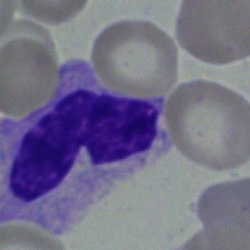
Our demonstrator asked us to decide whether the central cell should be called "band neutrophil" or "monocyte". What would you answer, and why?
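It's a band neutrophil. What settles it for me is the chromatin, which is dark purple and coarsely clumped.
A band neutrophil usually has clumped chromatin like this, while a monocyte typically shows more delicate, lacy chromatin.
Beyond that, the nucleus is elongated, with a deep notch cutting in from its lower edge that divides it into two lobes. A moderate amount of pale lavender-blue cytoplasm surrounds it.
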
